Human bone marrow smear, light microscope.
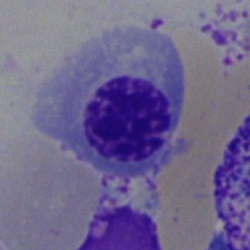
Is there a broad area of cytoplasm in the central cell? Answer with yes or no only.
Yes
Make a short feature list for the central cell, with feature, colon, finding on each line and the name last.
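Outline: irregular, not round
Nucleus: off-centre, toward lower right
Chromatin: coarse dark blocks, paler gaps between
Nucleoli: none visible
Name: erythroblast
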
